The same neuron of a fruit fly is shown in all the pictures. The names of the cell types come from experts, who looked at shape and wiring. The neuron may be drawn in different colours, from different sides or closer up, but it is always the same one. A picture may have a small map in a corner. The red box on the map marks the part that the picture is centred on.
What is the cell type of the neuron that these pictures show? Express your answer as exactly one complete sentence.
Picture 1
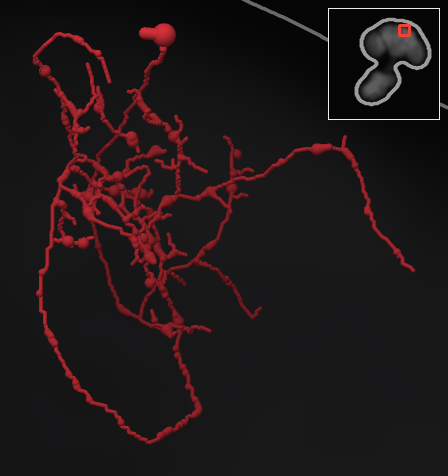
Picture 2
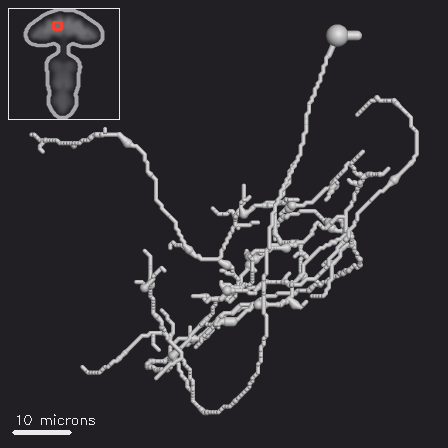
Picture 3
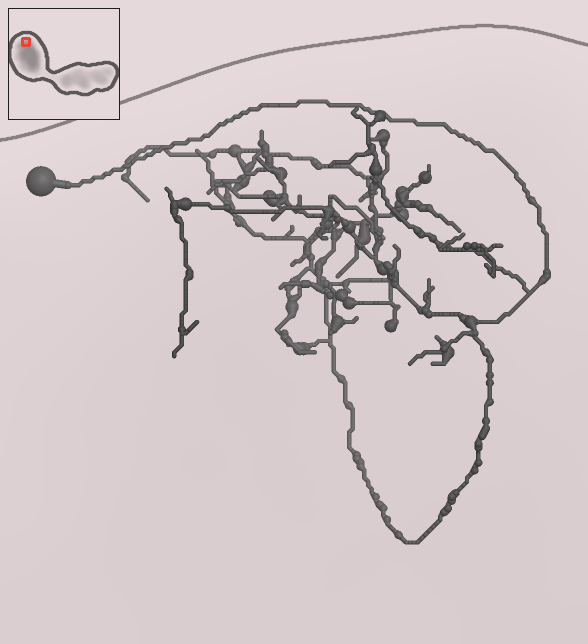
A cell of type CB2572 is what this neuron is.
